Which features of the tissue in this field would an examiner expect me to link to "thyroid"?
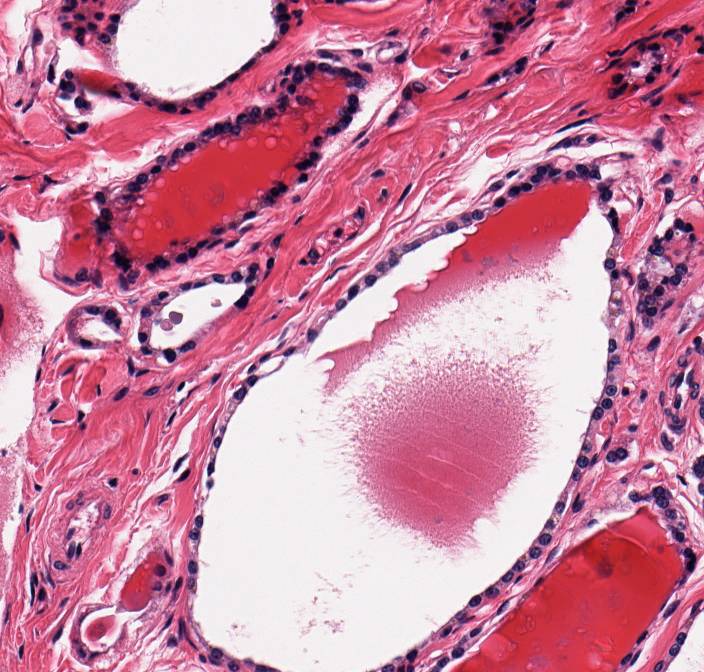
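In keeping with thyroid, each space in the field is lined by a single layer of flattened to cuboidal cells with small, round, dark nuclei.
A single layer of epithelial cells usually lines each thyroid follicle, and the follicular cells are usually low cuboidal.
The spaces are rounded and elongated and differ in size, the largest lying in the centre and right, and they are set in fibrous stroma.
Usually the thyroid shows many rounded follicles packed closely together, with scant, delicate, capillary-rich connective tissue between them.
Here, by contrast, wavy bundles of pink collagen with scattered spindle-shaped nuclei lie between the spaces. Small thin-walled vessels are also present in the stroma at the lower left.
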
